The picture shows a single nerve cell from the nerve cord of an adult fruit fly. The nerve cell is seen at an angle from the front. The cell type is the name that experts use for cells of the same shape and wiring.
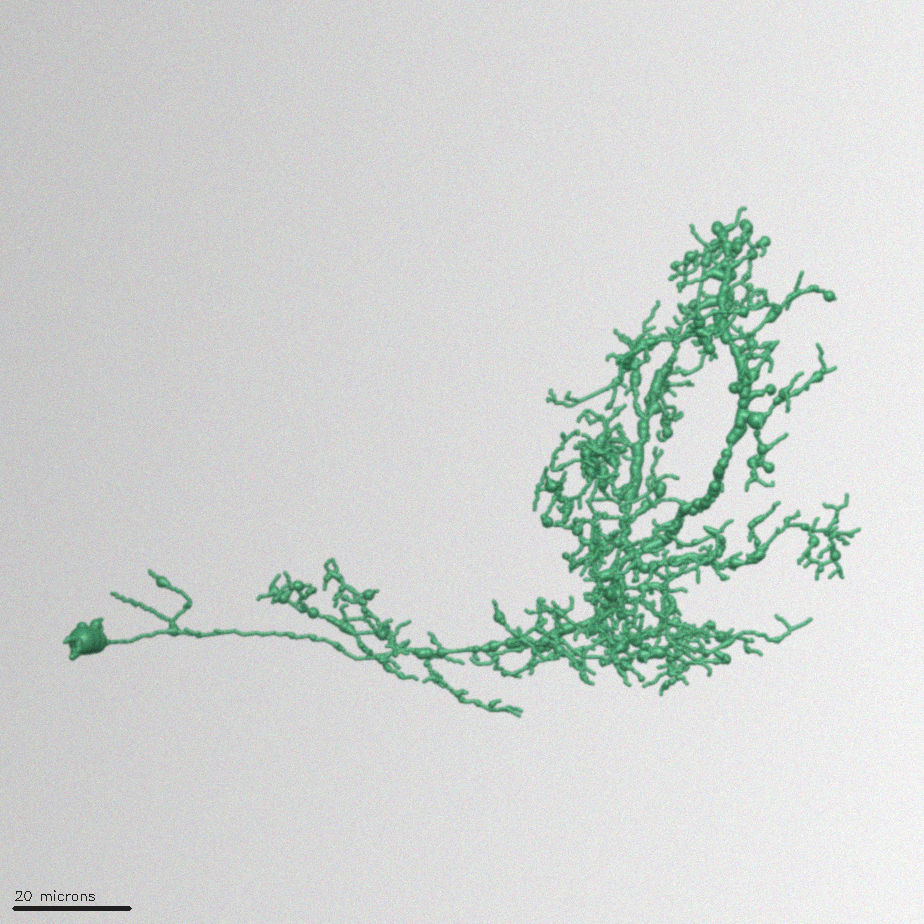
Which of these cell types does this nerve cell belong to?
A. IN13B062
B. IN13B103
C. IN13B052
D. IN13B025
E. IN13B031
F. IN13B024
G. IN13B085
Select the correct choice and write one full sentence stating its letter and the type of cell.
The nerve cell is typed as IN13B024, which is listed in option F.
